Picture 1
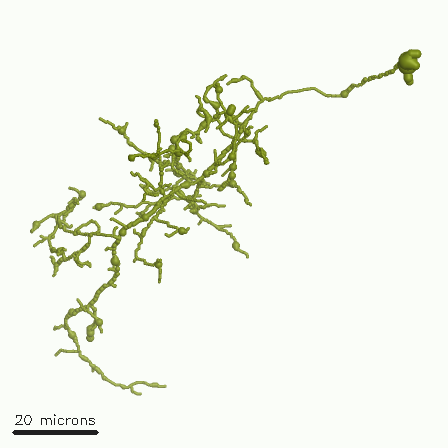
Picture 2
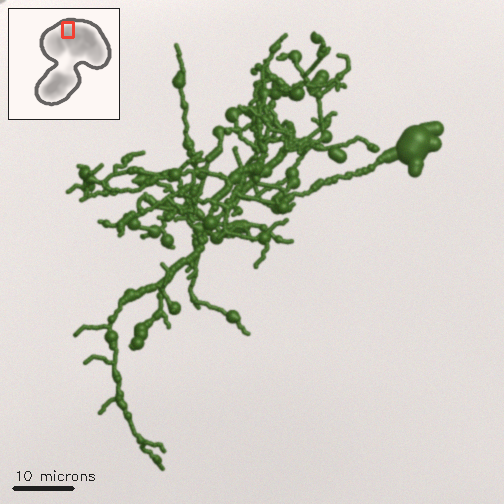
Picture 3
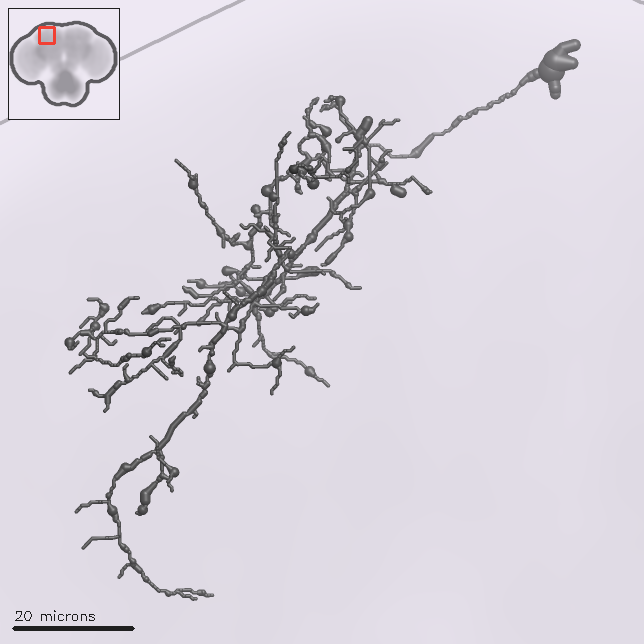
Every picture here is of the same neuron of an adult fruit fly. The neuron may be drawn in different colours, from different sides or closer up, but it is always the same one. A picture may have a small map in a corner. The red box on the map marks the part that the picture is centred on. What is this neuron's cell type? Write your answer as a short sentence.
The cell type is SLP287.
